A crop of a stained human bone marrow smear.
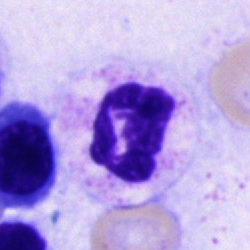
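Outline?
Round, smooth.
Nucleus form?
Thick band bent into a loop around a pale central gap; no nucleoli visible.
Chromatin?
Dense, dark purple throughout.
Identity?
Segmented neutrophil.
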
